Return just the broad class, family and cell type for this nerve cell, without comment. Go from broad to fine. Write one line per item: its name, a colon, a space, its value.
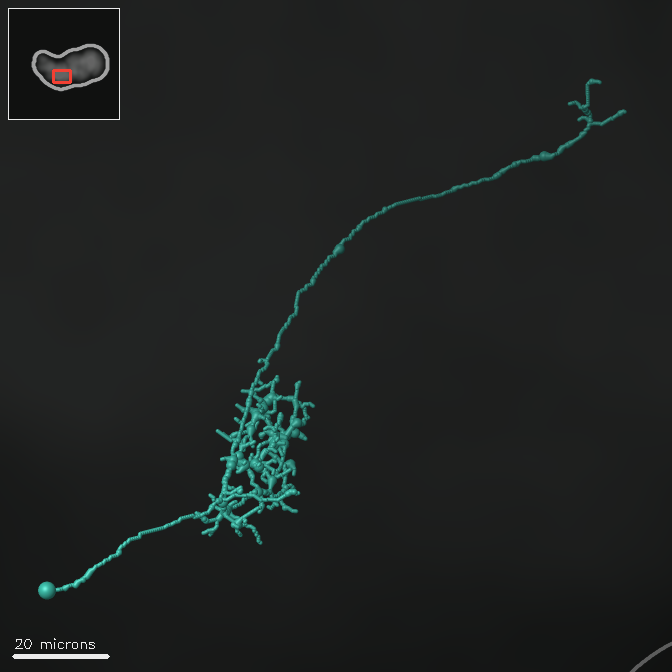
broad class: optic-lobe intrinsic neuron
family: Tm
cell type: Tm5c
